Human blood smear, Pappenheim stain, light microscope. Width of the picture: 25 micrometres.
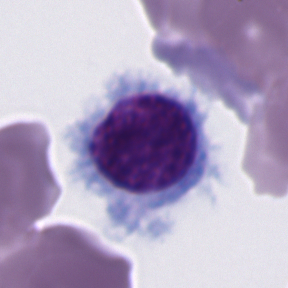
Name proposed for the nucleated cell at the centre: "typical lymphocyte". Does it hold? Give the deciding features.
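Start with the edge: fine hair-like projections fringe this cell all the way around, and its pale blue cytoplasm shows no visible granules. The cell is a hairy cell, not a typical lymphocyte.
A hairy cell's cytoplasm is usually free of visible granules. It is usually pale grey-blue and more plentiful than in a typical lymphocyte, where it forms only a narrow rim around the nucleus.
The granule-free, pale blue cytoplasm here agrees with the hairy cell.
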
